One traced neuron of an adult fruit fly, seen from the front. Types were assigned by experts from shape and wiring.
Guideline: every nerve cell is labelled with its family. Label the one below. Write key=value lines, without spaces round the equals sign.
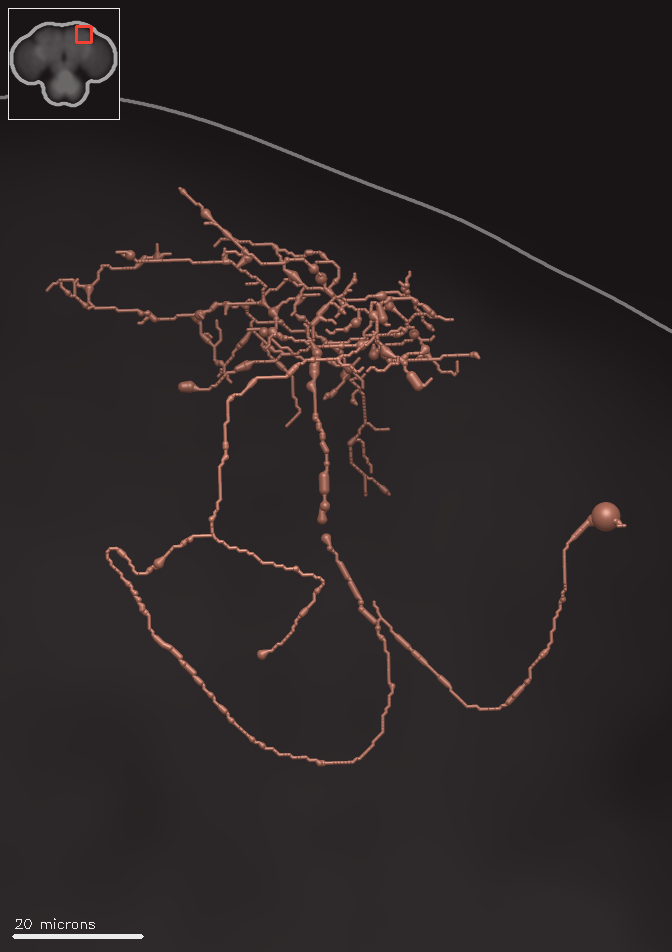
family=hemilineage SLPal2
